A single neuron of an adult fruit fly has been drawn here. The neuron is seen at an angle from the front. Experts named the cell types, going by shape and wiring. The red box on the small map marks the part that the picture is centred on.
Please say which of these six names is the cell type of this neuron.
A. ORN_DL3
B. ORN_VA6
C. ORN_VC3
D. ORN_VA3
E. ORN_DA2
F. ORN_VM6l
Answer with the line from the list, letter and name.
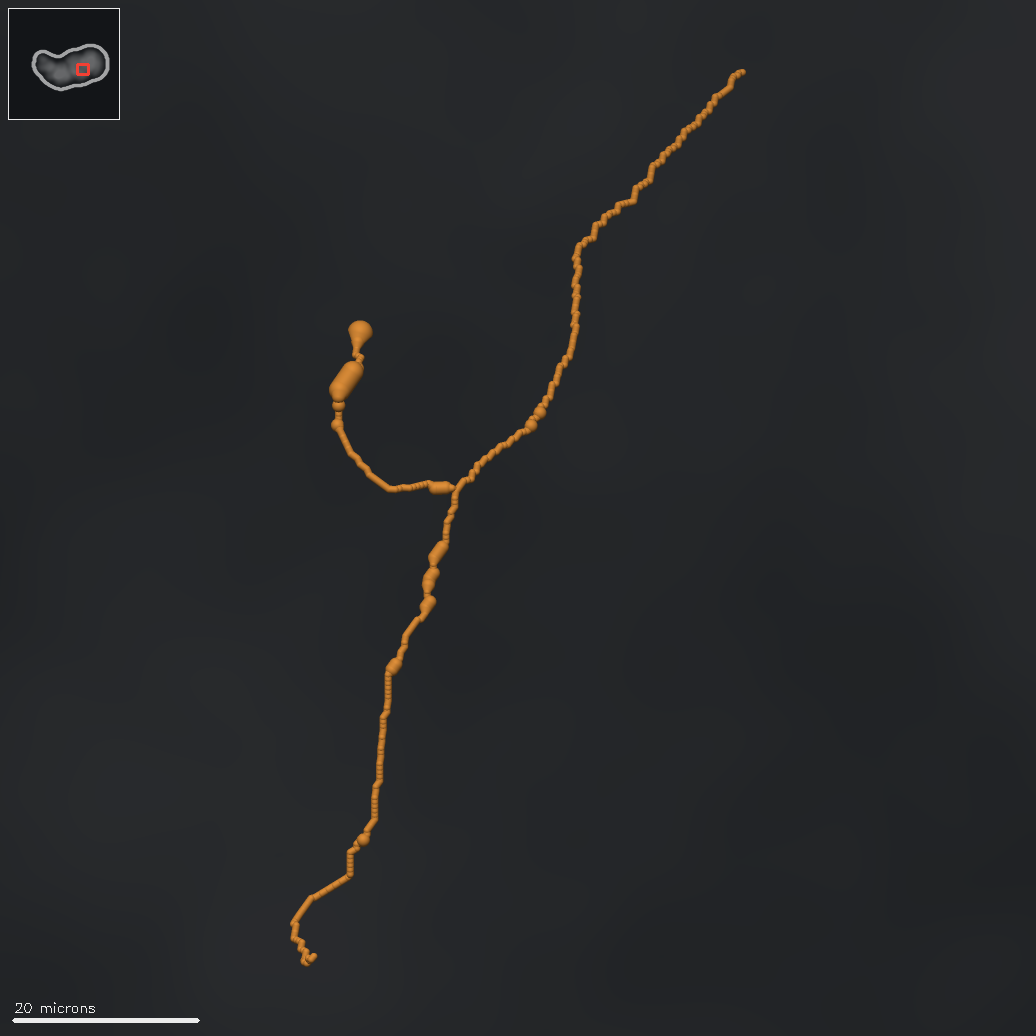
A. ORN_DL3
